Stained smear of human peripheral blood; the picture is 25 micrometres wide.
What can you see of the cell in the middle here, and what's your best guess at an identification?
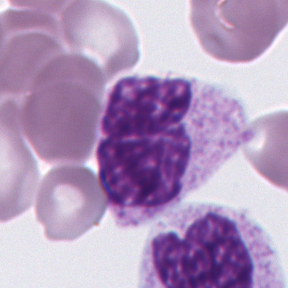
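Looking first at the nucleus, I see it is irregular, with a crease running across its middle, and it sits toward the left side of the cell. The cytoplasm around it is pale lilac-pink. Within it I can make out many fine purple granules. So this is a segmented neutrophil.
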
